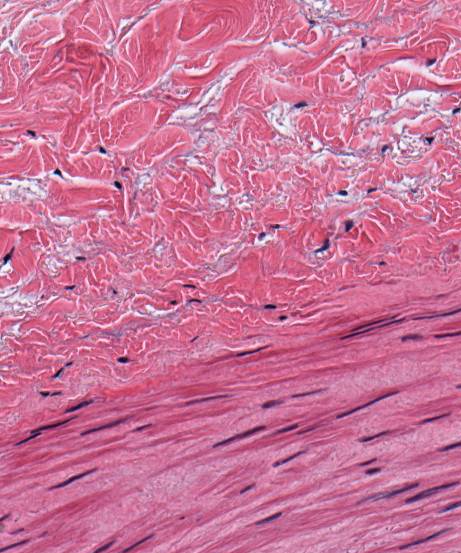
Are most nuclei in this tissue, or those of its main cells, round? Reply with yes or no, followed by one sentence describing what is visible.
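No. The smooth muscle nuclei are dark, elongated and cigar-shaped.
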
